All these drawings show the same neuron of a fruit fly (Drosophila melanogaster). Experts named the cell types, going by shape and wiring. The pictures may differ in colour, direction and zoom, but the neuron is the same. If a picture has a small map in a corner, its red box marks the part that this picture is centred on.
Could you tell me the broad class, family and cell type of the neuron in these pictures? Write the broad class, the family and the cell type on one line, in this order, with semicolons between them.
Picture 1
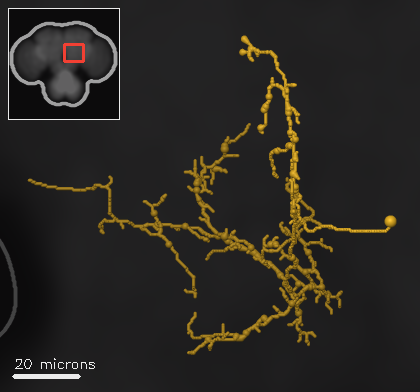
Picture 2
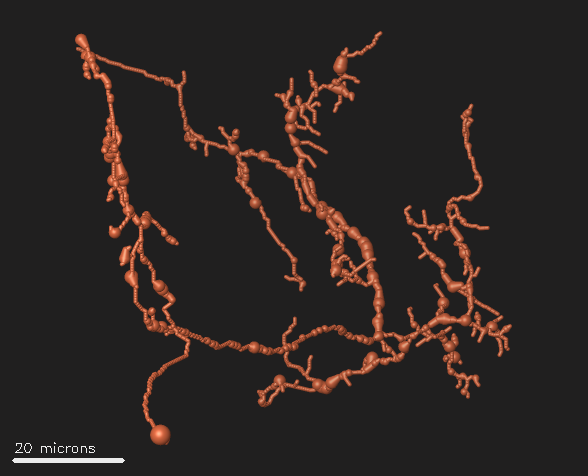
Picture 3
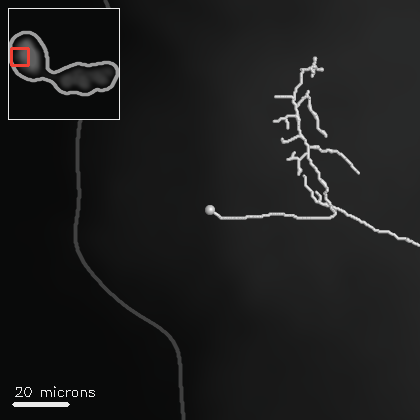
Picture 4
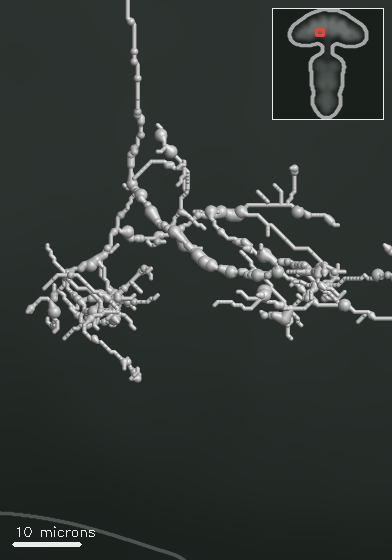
central-brain intrinsic neuron; hemilineage LALa1_posterior; WED010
